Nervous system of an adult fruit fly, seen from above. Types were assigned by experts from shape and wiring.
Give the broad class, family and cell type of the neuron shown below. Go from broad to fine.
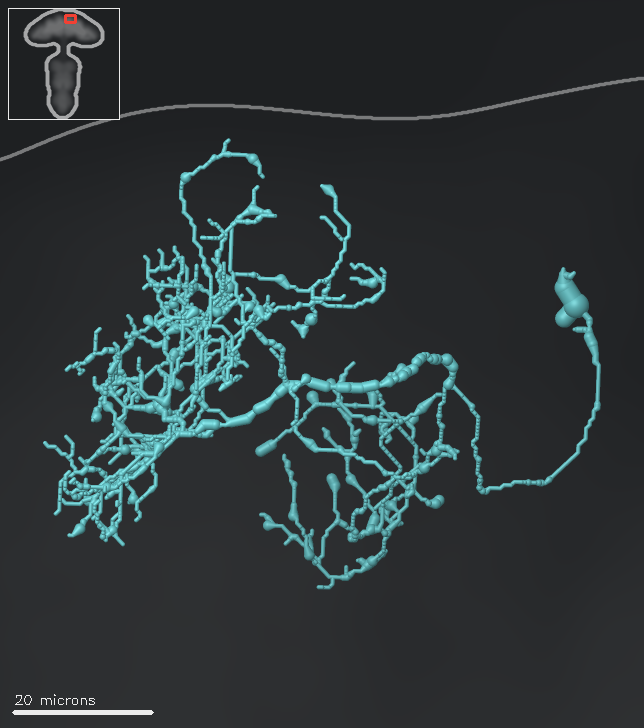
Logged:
central-brain intrinsic neuron; hemilineage ALl1_dorsal; l2LN19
